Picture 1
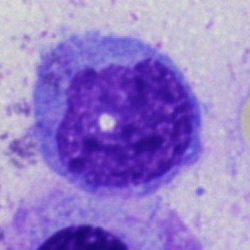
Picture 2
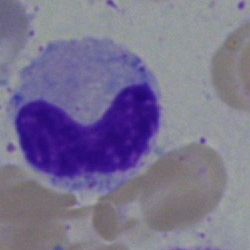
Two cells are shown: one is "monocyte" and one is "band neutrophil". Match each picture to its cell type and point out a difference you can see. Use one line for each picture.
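Picture 1 is a monocyte. The nucleus fills most of the cell.
Picture 2 is a band neutrophil. The cytoplasm is abundant and pale greyish-blue.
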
